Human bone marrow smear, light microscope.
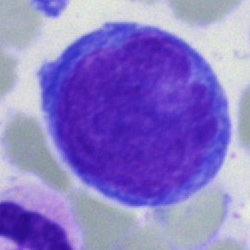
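Blast, centre of field. Outline roughly round, small bulge at upper left edge. Chromatin finely stippled, purple, no coarse dark blocks. Narrow deep-blue cytoplasmic rim around nucleus; no granules visible.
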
